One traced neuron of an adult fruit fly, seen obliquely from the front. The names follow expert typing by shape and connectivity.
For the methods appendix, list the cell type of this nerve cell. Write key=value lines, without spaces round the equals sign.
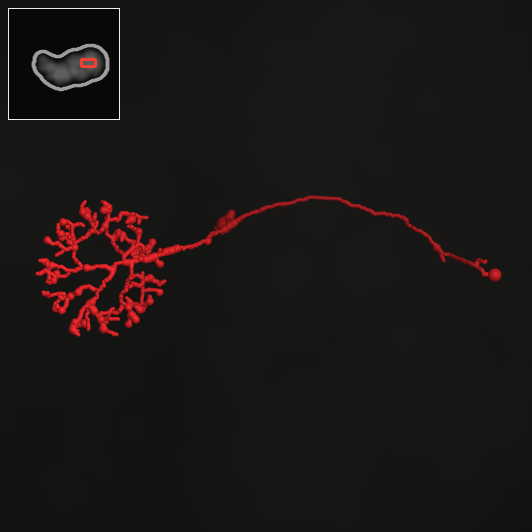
cell_type=ER3d_b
